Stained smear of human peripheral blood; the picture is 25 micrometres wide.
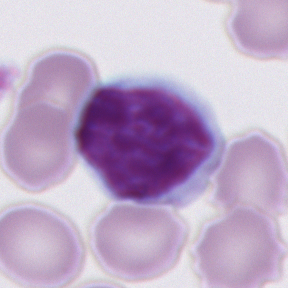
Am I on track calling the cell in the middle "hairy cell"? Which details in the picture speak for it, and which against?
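Single rounded nucleus, no lobes, about 12 by 10 micrometres.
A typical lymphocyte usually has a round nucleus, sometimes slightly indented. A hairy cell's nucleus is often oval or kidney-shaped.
Favours typical lymphocyte over hairy cell. Cytoplasm a thin rim only, with the nucleus filling nearly the whole cell.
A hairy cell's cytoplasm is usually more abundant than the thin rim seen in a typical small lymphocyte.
For typical lymphocyte, against hairy cell. Cytoplasm pale blue.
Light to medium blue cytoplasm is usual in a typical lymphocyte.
Fits typical lymphocyte. Chromatin dark purple, coarsely mottled rather than smooth. No granules. Outline smooth, without surface projections. Conclusion: typical lymphocyte, not hairy cell.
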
